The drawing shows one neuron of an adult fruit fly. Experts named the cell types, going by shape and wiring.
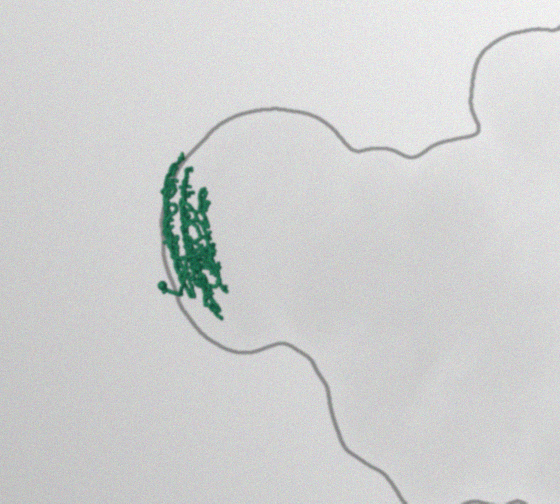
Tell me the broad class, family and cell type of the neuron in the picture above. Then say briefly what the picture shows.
Its broad class is optic-lobe intrinsic neuron. The family is Mi. Its cell type is Mi18. The cell body can be seen on the left of the picture. As drawn here it is more than twice as tall as it is wide.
